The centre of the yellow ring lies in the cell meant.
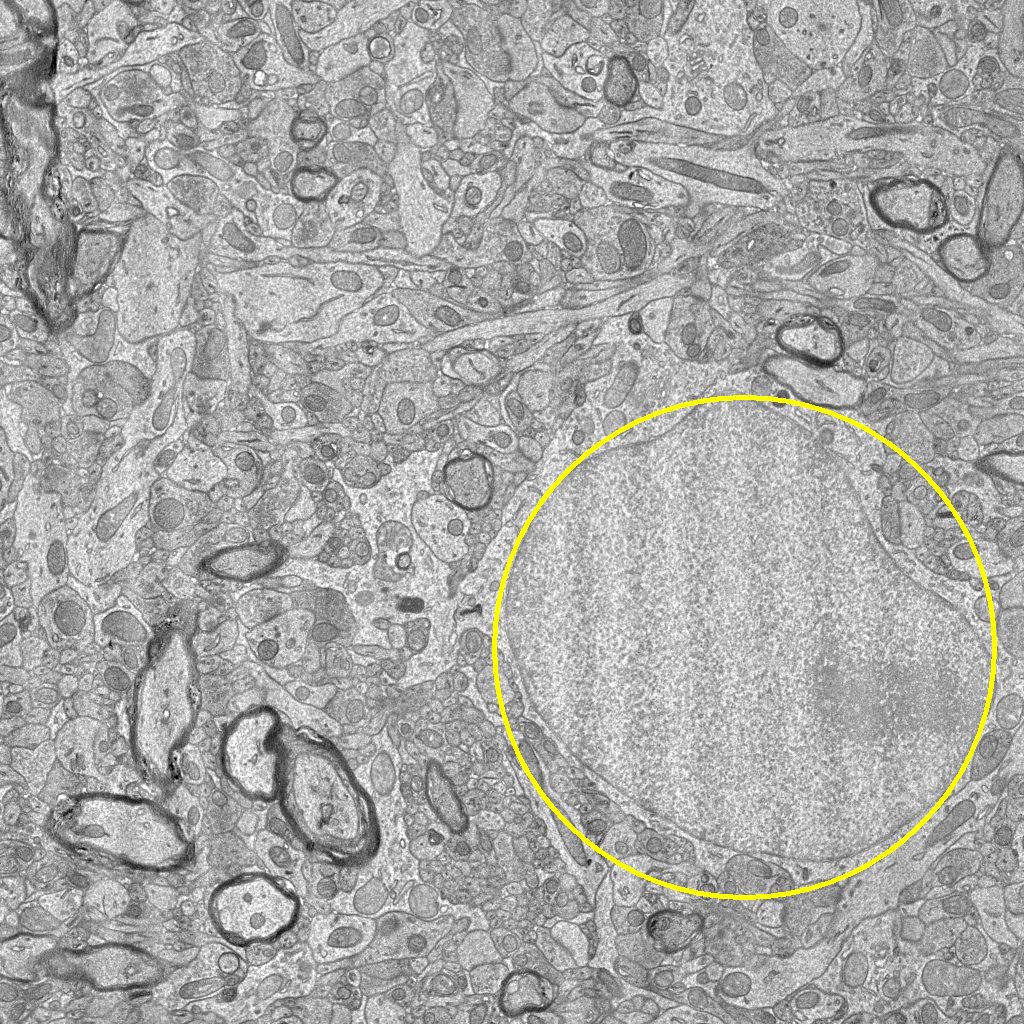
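Astrocyte, the marked cell. Its nucleus is a large rounded oval with a smooth outline, and the whole outline can be followed within the picture. The chromatin looks finely dispersed, without dense clumps lining the envelope. A diffuse darker patch sits in the lower right part of the nucleus.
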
